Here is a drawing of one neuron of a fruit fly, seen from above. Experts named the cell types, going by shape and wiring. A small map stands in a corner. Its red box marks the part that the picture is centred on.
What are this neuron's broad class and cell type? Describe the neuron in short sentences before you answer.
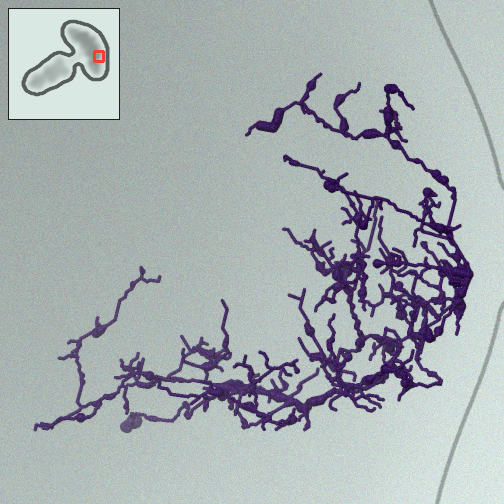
It lies in the brain. In this view it is about as wide as it is tall. This is a central-brain intrinsic neuron. The cell type is CB3067.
